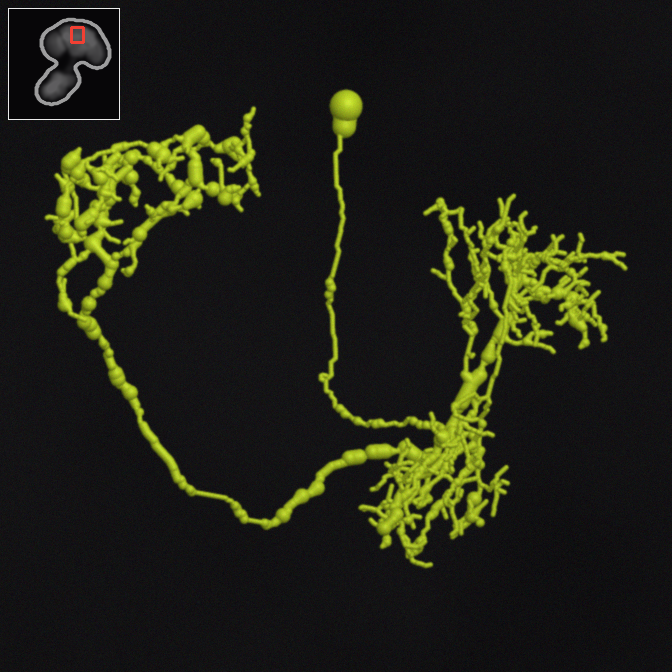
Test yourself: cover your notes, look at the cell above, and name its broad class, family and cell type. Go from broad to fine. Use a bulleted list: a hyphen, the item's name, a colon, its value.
- broad class: central-brain intrinsic neuron
- family: class CX
- cell type: hDeltaC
